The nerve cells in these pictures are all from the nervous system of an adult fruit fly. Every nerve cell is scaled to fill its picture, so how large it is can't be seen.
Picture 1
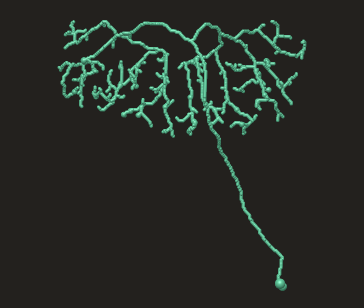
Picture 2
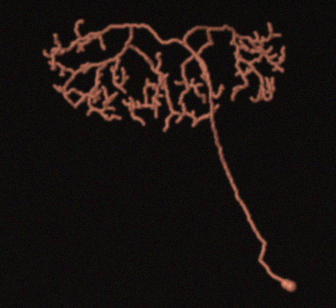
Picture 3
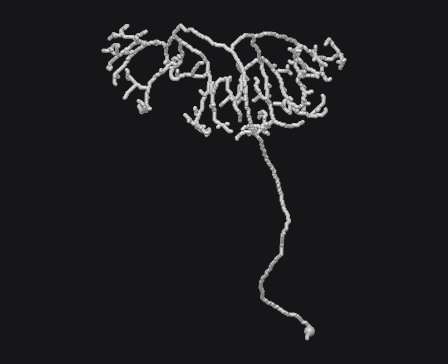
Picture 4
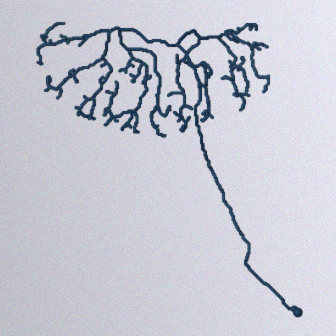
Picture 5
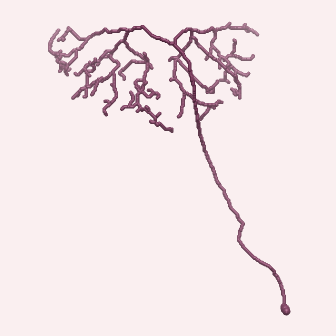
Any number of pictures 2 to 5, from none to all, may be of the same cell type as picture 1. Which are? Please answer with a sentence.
Picture 2, picture 3, picture 4 and picture 5 are of the same cell type.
